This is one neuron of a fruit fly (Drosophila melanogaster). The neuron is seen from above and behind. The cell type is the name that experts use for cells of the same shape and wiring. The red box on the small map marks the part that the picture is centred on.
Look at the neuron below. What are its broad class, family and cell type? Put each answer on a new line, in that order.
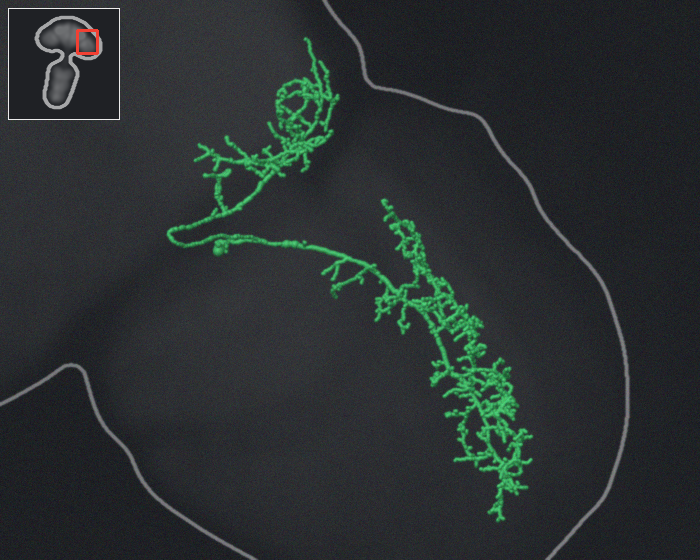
visual projection neuron
MeVP
MeVP17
